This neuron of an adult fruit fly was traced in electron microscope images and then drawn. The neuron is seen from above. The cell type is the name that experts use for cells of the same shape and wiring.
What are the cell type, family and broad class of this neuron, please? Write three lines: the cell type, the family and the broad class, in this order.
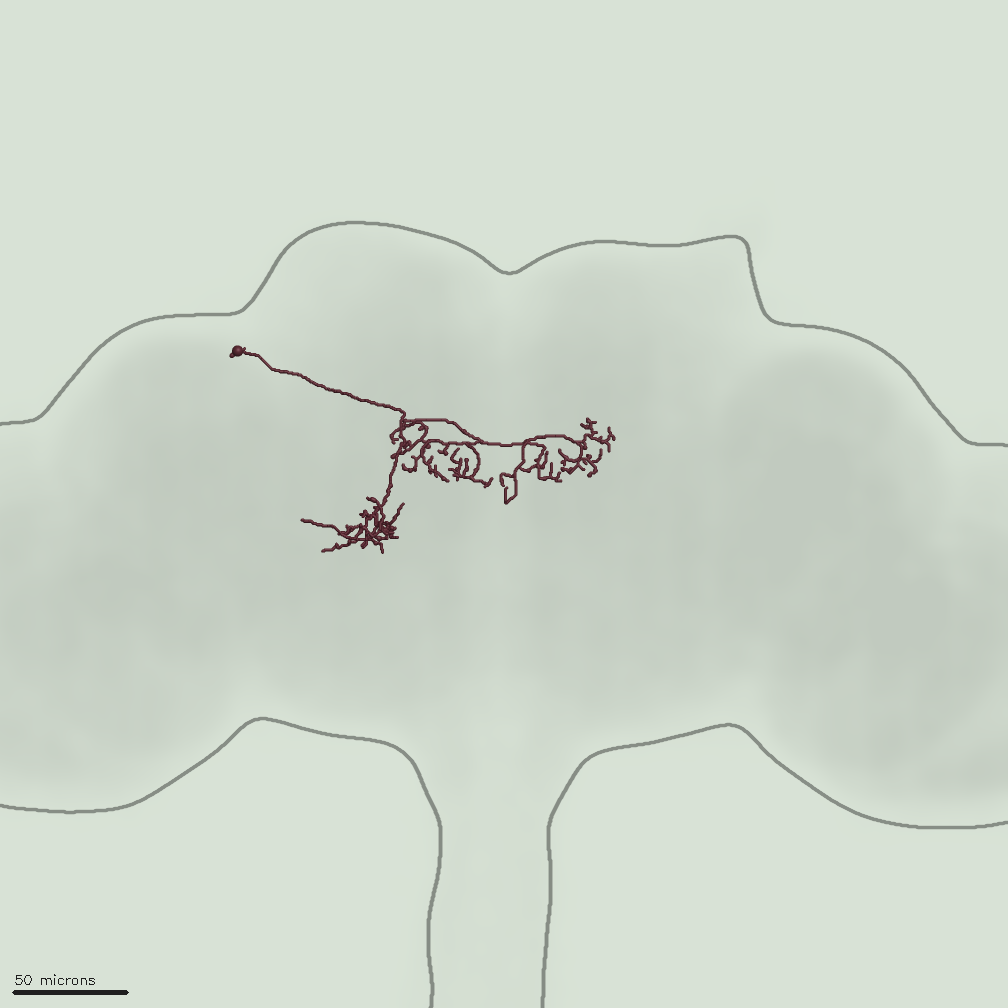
FB8G
hemilineage AOTUv4_ventral
central-brain intrinsic neuron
